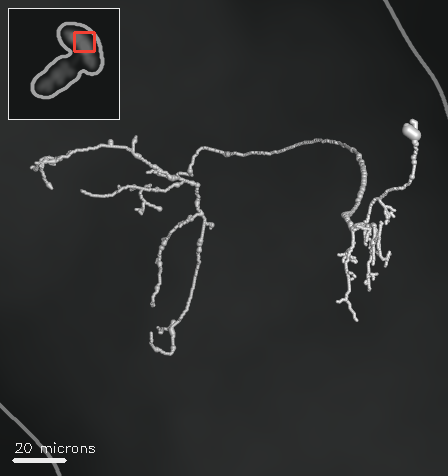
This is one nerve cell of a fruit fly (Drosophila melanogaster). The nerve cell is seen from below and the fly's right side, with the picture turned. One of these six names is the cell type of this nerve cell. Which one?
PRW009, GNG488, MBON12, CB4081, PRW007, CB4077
CB4077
